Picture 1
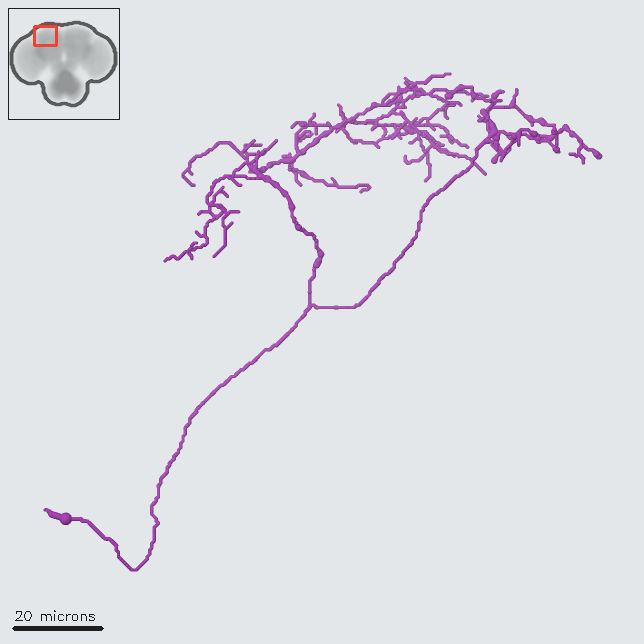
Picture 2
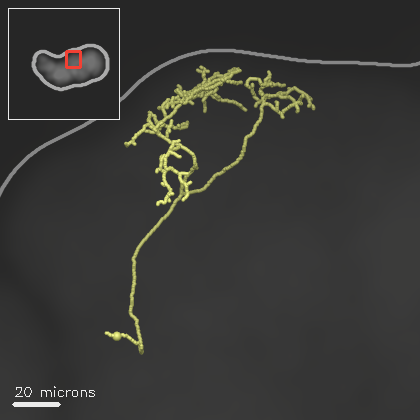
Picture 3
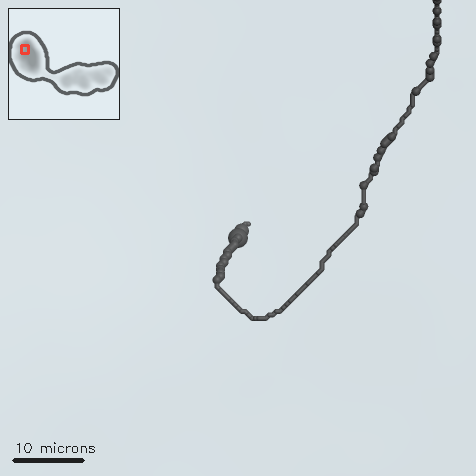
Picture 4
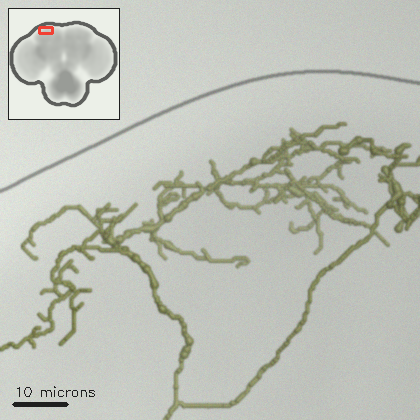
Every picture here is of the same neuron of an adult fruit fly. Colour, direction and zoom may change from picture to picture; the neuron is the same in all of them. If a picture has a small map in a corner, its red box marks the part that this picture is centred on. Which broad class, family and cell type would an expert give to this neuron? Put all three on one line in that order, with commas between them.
central-brain intrinsic neuron, hemilineage SLPal3_and_SLPal4_dorsal, CB3005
